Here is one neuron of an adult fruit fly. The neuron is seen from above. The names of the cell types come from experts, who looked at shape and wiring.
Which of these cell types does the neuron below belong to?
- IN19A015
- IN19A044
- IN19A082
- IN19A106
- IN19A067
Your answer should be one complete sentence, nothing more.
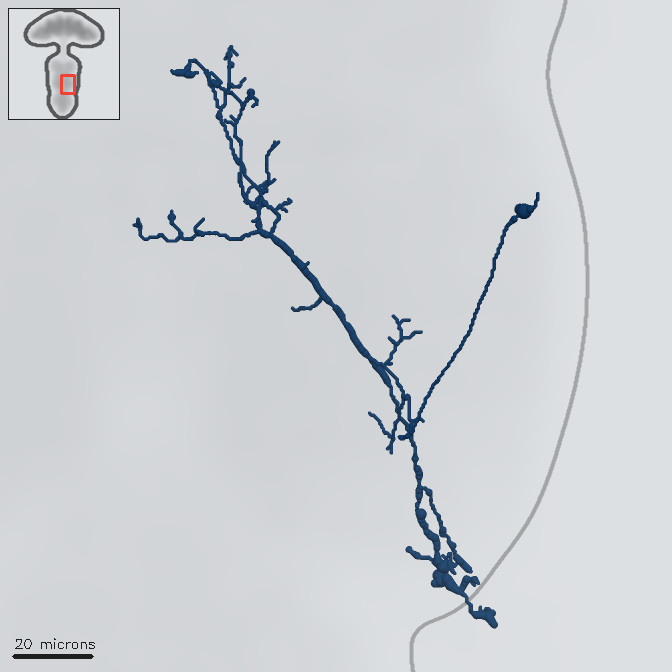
This neuron is included in the cell type IN19A106.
